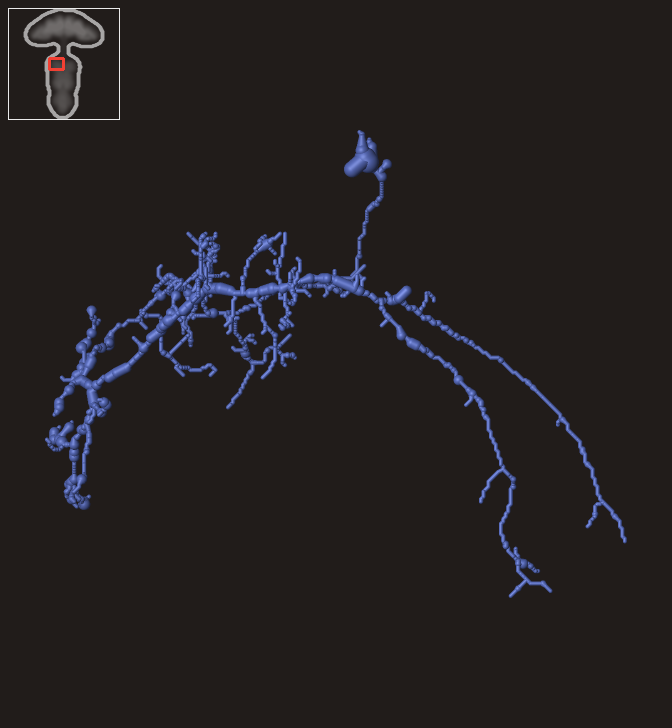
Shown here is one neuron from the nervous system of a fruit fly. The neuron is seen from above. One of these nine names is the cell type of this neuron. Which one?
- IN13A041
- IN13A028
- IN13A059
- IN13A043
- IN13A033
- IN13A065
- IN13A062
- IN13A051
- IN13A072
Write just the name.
IN13A051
